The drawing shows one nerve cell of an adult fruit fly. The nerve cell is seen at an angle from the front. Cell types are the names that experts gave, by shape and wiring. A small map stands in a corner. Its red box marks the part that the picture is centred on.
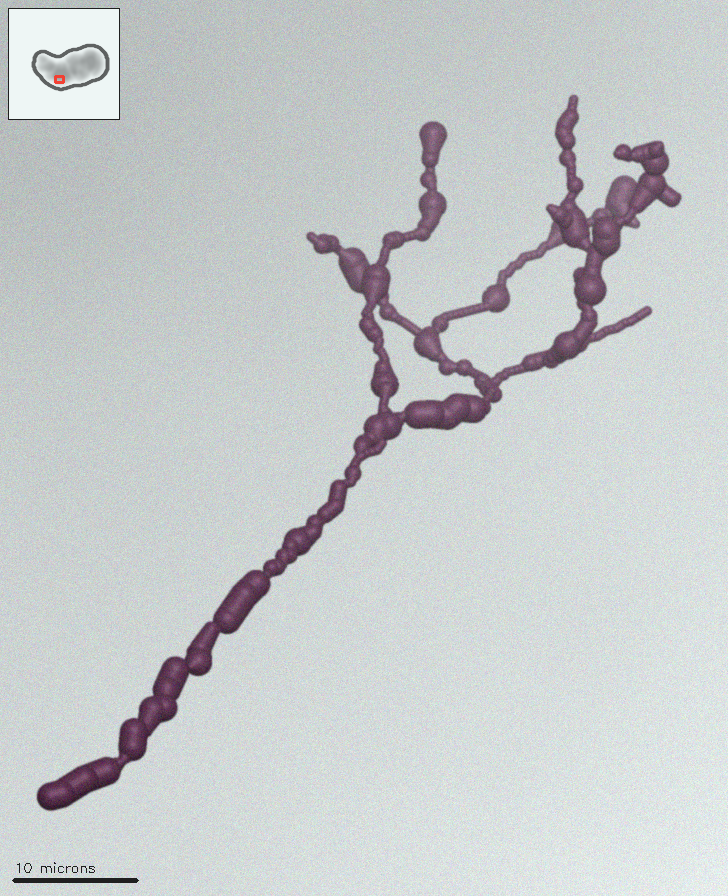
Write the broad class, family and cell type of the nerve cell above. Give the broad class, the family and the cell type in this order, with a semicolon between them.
sensory neuron entering the nerve cord; class mechanosensory proprioceptive; SNpp40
